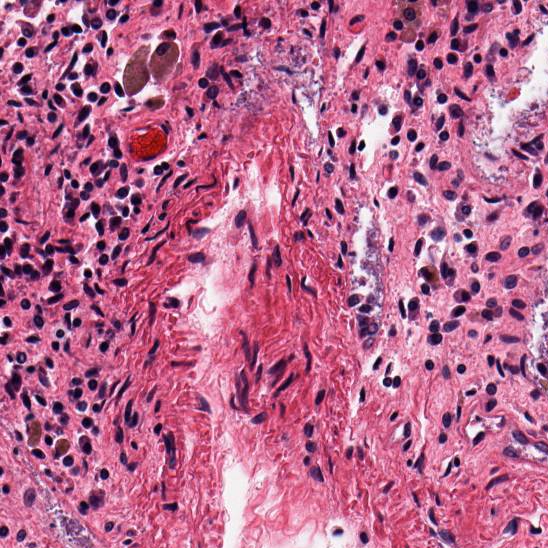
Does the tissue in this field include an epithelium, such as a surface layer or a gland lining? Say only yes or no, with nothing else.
No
